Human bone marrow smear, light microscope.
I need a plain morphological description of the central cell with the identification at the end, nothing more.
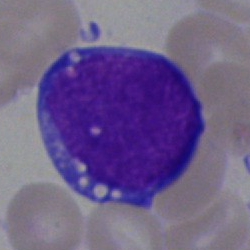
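First, the chromatin is finely stippled and evenly spread across the nucleus. Second, the cytoplasm forms a deep blue rim, widest at the lower left, where several small clear round vacuoles line the edge. Third, a small clear round spot lies over the middle of the nucleus. This is a blast.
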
